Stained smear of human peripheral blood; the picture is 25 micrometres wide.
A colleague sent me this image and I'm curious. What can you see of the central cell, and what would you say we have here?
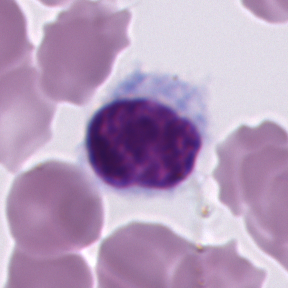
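Nucleus shape comes first: roughly oval, with a smooth outline, about 10 by 8 micrometres. Next, chromatin: dark purple and coarsely clumped. Then the position of the cytoplasm: most of it lies above the nucleus. Finally, its colour: pale blue. The cell is a hairy cell.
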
